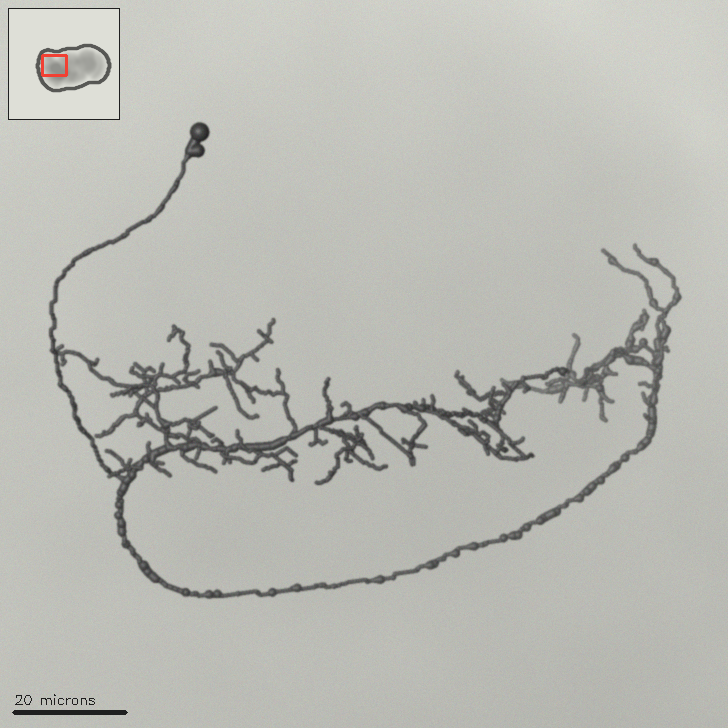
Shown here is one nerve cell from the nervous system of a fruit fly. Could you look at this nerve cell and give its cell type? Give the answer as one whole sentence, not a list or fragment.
This nerve cell has been assigned cell type IN01A071.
